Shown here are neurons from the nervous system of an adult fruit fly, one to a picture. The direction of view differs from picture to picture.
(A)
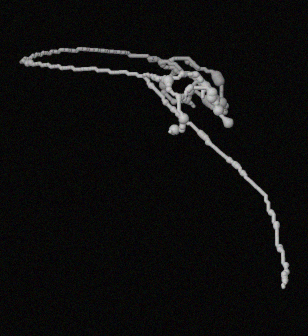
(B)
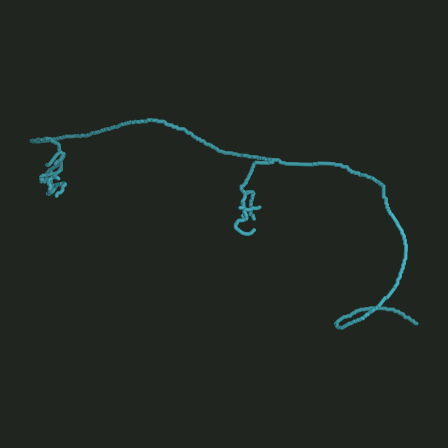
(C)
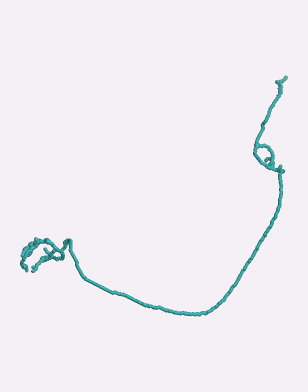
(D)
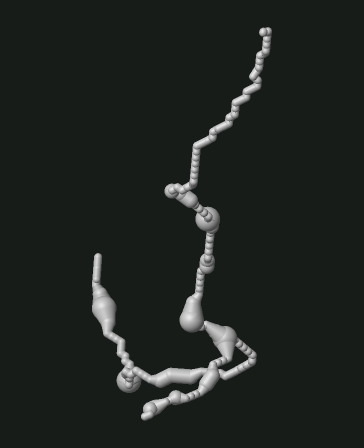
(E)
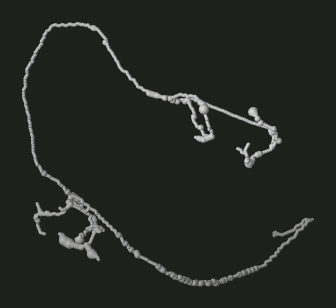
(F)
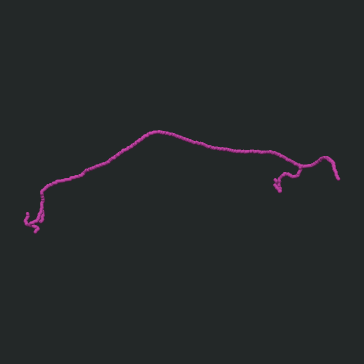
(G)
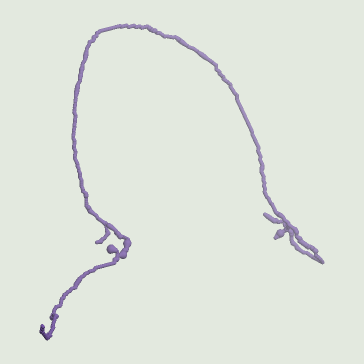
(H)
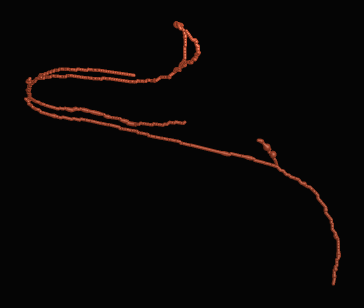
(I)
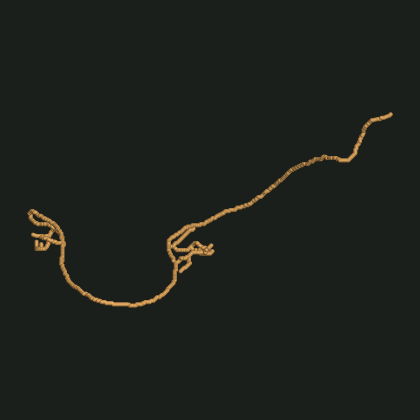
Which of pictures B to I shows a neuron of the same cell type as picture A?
Picture E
